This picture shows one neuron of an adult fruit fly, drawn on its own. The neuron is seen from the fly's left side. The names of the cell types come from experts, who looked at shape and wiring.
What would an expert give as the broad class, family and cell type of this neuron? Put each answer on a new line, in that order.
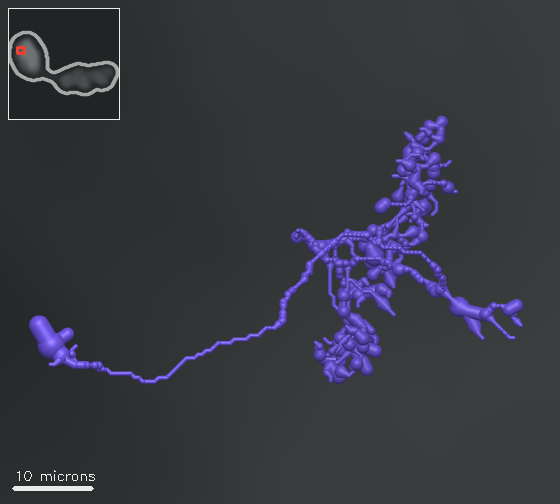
central-brain intrinsic neuron
hemilineage EBa1
ER3d_b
